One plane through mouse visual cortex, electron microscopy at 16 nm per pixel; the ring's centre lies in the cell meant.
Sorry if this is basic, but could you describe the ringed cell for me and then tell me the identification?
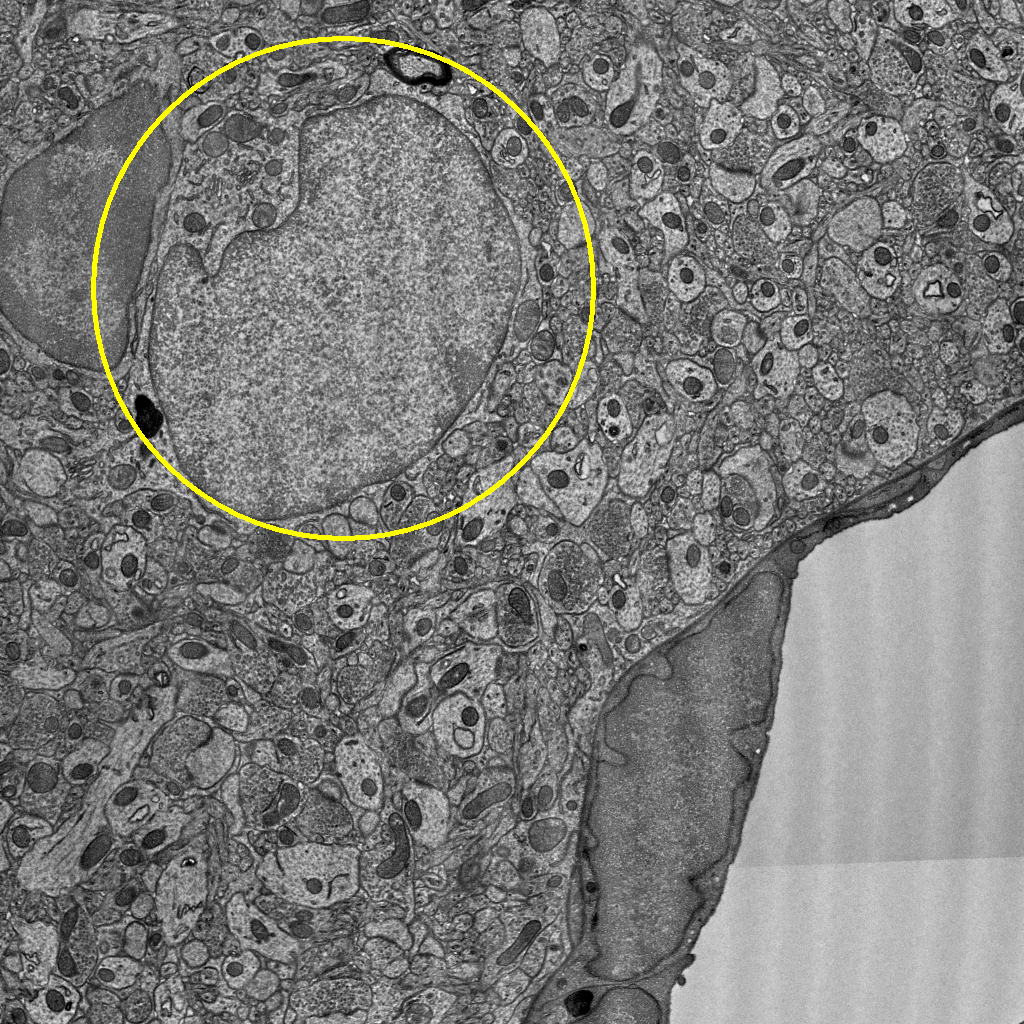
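The nucleus is large and rounded, with its entire outline inside the ring. Its envelope shows a single deep indentation at the upper left, and this indentation holds the largest pocket of cytoplasm. Chromatin is finely granular and evenly distributed, without a thick dark band along the envelope. The cell is an astrocyte.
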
